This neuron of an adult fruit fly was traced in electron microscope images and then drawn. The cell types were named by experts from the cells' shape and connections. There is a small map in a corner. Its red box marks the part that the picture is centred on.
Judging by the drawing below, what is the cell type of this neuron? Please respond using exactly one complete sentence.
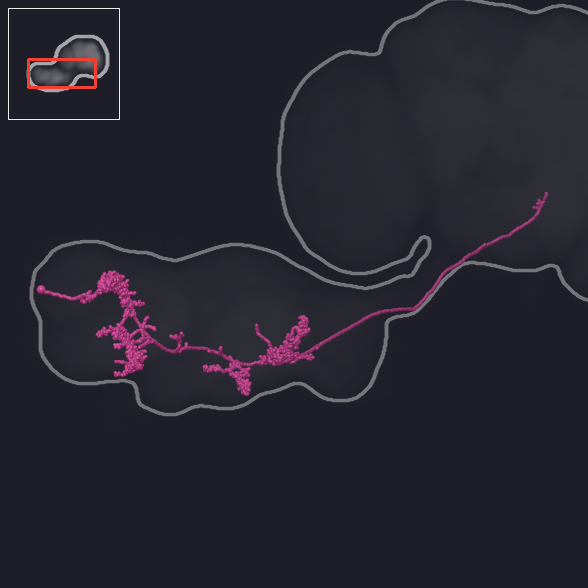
As a matter of cell type, the neuron is AN09B009.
